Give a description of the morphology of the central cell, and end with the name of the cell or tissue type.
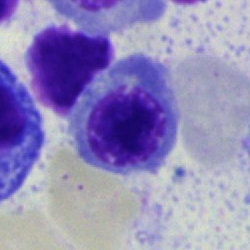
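The cell outline is roughly round, with a smooth edge. A moderate amount of blue cytoplasm is present, forming a wider band above the nucleus than below it. The chromatin is dark purple and coarsely clumped, with paler gaps between the clumps. This cell is an erythroblast.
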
